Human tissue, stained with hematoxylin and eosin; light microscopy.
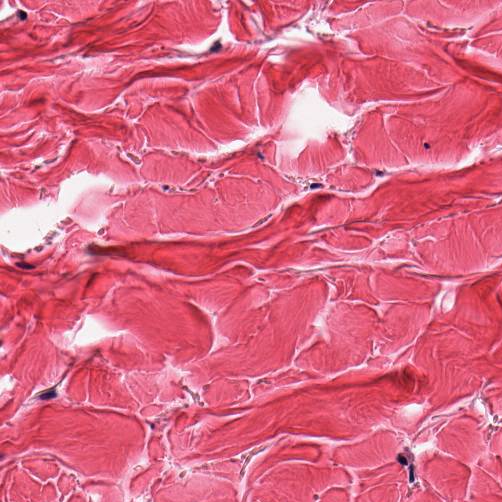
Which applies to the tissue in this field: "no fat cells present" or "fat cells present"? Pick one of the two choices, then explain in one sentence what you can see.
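No fat cells present. No fat cells are present in the field.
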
